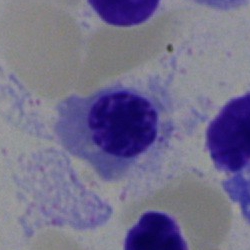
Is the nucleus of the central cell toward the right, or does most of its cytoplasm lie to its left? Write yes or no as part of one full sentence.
Yes, the bulk of its cytoplasm is found to the left of the nucleus.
